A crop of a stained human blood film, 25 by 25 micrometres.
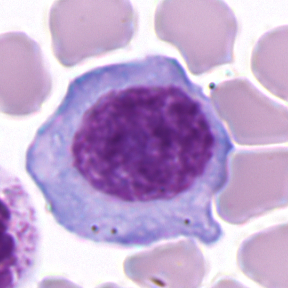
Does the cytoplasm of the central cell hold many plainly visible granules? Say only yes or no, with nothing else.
No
